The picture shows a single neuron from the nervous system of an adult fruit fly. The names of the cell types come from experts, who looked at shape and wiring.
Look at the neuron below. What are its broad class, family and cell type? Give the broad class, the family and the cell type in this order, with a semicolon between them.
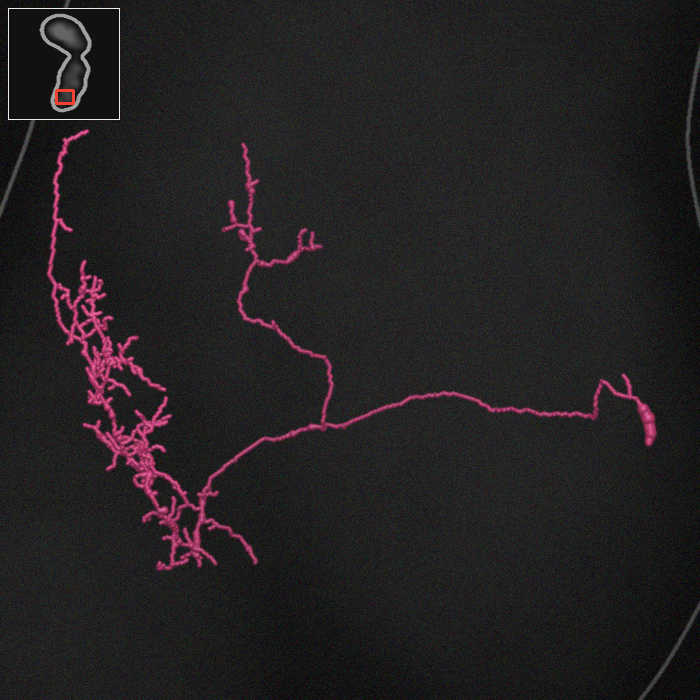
nerve-cord intrinsic neuron; hemilineage 13B; IN13B093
